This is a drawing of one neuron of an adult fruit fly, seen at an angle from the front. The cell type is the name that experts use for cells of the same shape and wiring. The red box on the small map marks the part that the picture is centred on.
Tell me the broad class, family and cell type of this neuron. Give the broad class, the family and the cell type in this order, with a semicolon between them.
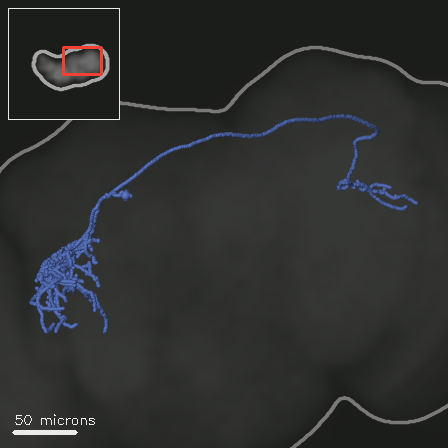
central-brain intrinsic neuron; hemilineage VLPd&p1_dorsal; PVLP007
